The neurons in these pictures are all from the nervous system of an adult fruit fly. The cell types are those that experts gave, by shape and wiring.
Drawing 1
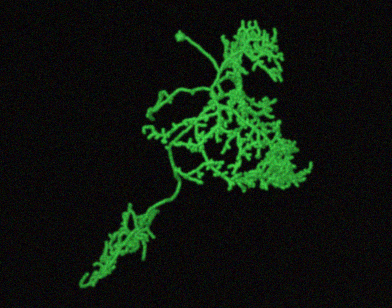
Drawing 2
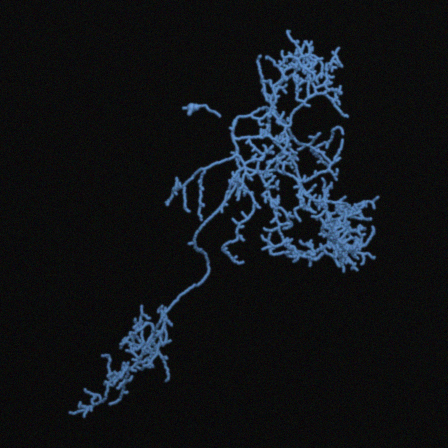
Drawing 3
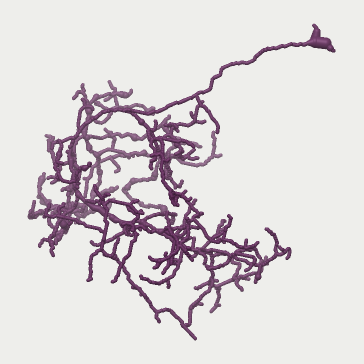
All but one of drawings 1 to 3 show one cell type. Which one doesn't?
3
